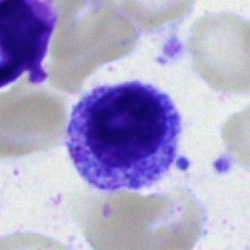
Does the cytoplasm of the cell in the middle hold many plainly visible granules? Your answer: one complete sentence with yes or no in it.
Yes, in the cytoplasm of this cell, many granules are visible.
